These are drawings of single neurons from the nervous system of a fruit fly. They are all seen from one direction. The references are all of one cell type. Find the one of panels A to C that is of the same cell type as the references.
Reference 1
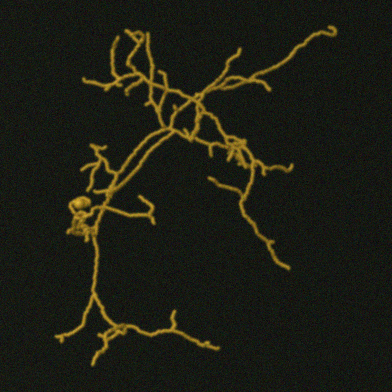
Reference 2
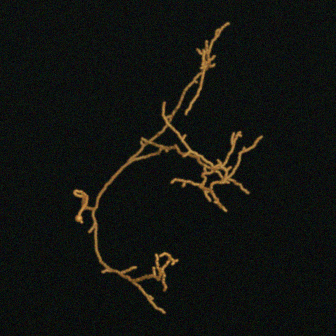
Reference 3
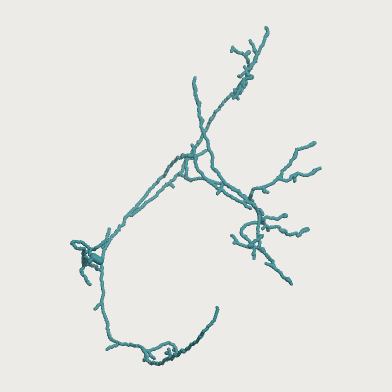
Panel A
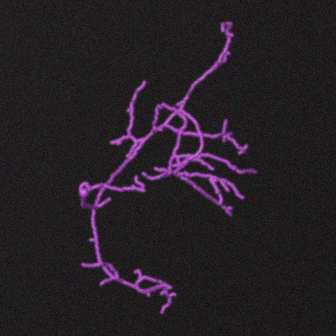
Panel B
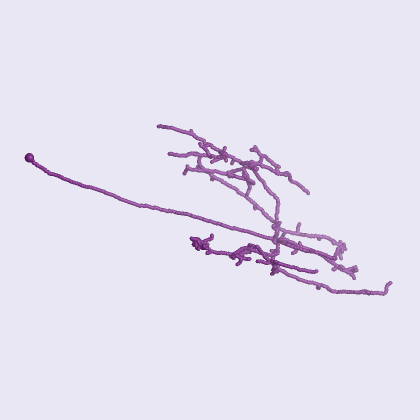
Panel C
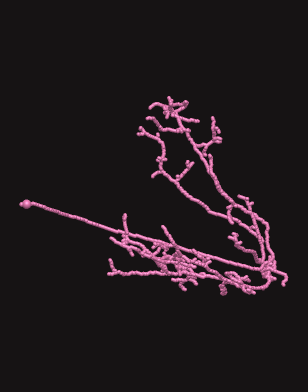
A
